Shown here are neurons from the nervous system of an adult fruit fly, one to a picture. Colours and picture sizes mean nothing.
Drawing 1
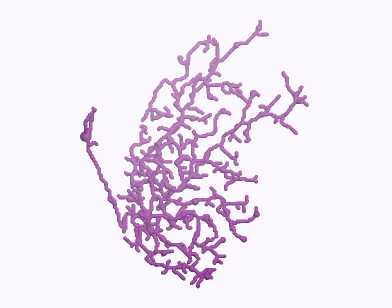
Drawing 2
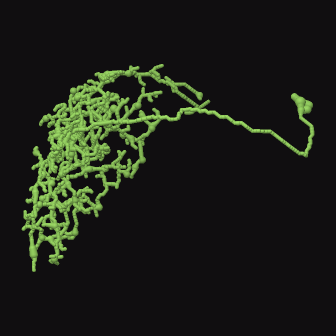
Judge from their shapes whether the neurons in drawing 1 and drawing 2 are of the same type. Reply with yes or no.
no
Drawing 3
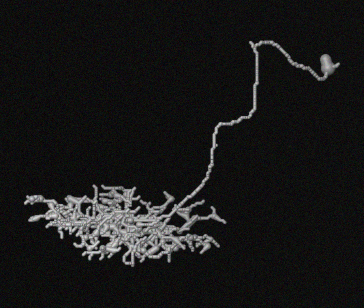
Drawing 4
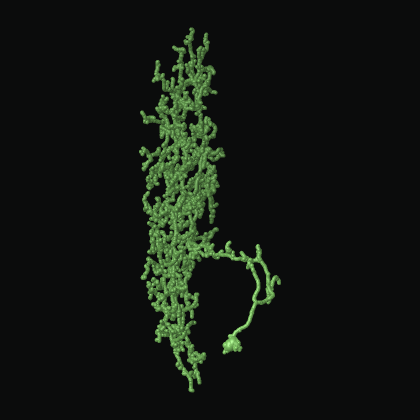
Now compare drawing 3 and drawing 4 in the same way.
no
